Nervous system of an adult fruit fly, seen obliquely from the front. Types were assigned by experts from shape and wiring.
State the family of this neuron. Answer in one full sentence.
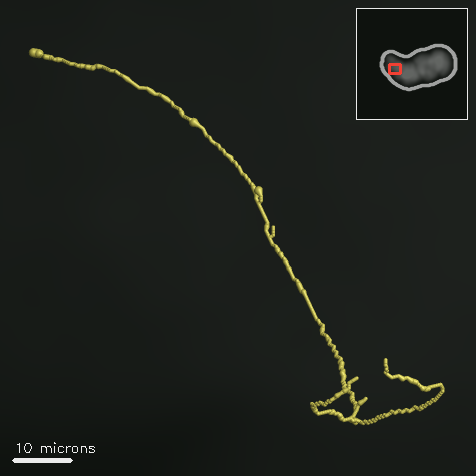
What the neuron belongs to is the family class mechanosensory tactile.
